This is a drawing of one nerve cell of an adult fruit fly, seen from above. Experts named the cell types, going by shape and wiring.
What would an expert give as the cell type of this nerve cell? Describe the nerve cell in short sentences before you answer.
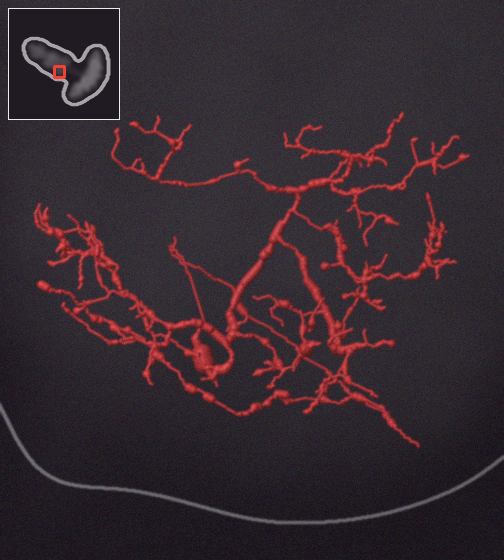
It is in the nerve cord and does not reach the brain. Dozens of branch ends can be seen. Its broad class is nerve-cord intrinsic neuron. It is of cell type IN01B021.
